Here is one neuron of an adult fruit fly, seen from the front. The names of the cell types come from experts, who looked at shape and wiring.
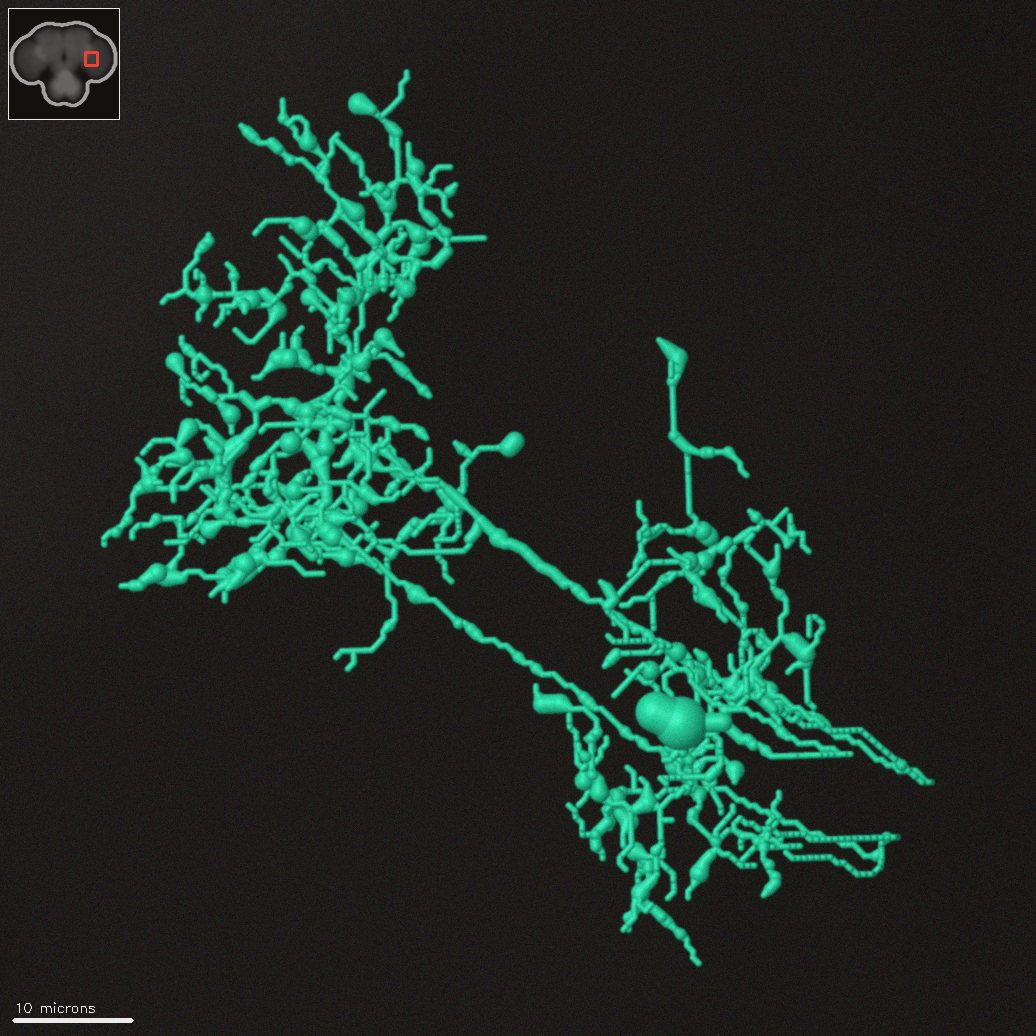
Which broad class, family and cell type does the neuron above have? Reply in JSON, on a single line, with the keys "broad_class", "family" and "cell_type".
{"broad_class": "optic-lobe intrinsic neuron", "family": "TmY", "cell_type": "TmY19a"}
